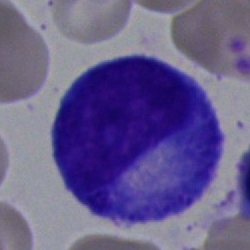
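Promyelocyte, the central cell in a stained human bone marrow smear. A paler band crosses the lower right part of the cell. Pale red cells lie around it without overlapping it. The image is slightly blurred.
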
